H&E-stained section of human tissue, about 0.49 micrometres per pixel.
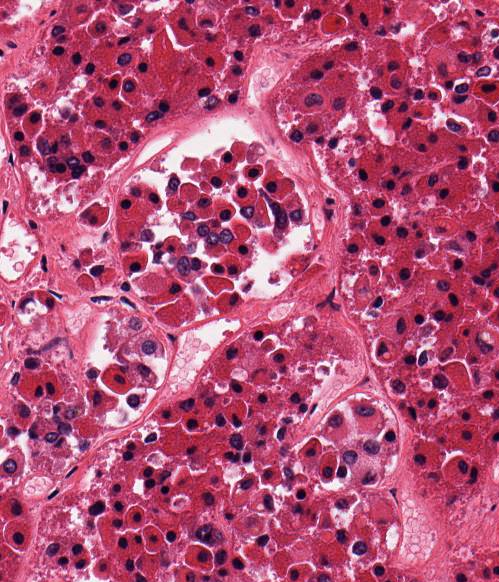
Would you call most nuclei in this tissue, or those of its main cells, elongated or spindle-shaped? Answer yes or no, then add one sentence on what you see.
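No. The nuclei are round and darkly stained, mostly one per cell.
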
